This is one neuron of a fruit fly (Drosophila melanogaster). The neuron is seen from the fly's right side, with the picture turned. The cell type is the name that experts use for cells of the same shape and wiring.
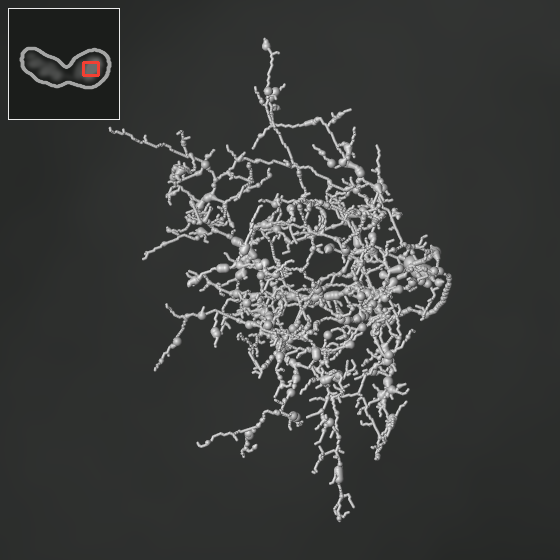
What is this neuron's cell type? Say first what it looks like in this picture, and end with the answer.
The picture shows more than a hundred branch ends. As drawn here it is taller than it is wide. Its broad class is central-brain intrinsic neuron. The cell type is AVLP285.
